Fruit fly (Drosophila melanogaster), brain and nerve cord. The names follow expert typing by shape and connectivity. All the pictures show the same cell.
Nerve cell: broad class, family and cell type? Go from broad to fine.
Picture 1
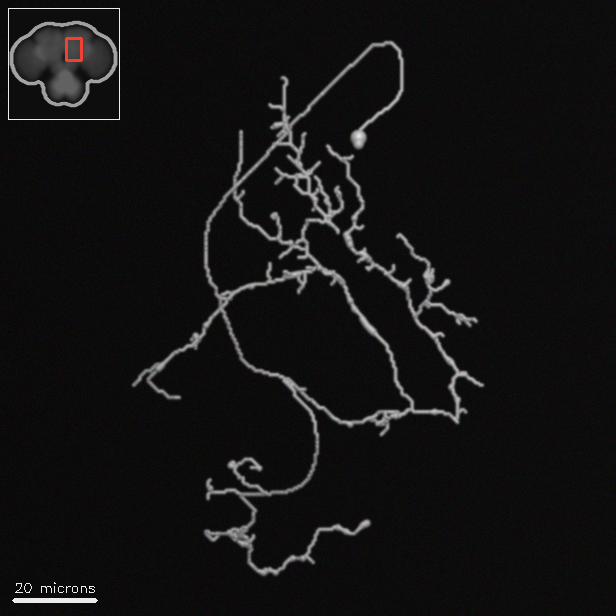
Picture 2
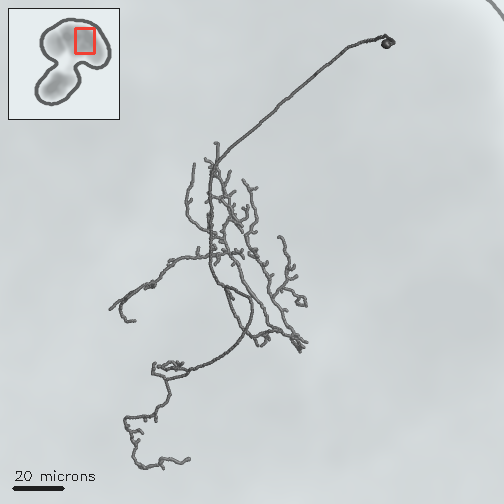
central-brain intrinsic neuron; hemilineage AOTUv1_ventral; PS038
